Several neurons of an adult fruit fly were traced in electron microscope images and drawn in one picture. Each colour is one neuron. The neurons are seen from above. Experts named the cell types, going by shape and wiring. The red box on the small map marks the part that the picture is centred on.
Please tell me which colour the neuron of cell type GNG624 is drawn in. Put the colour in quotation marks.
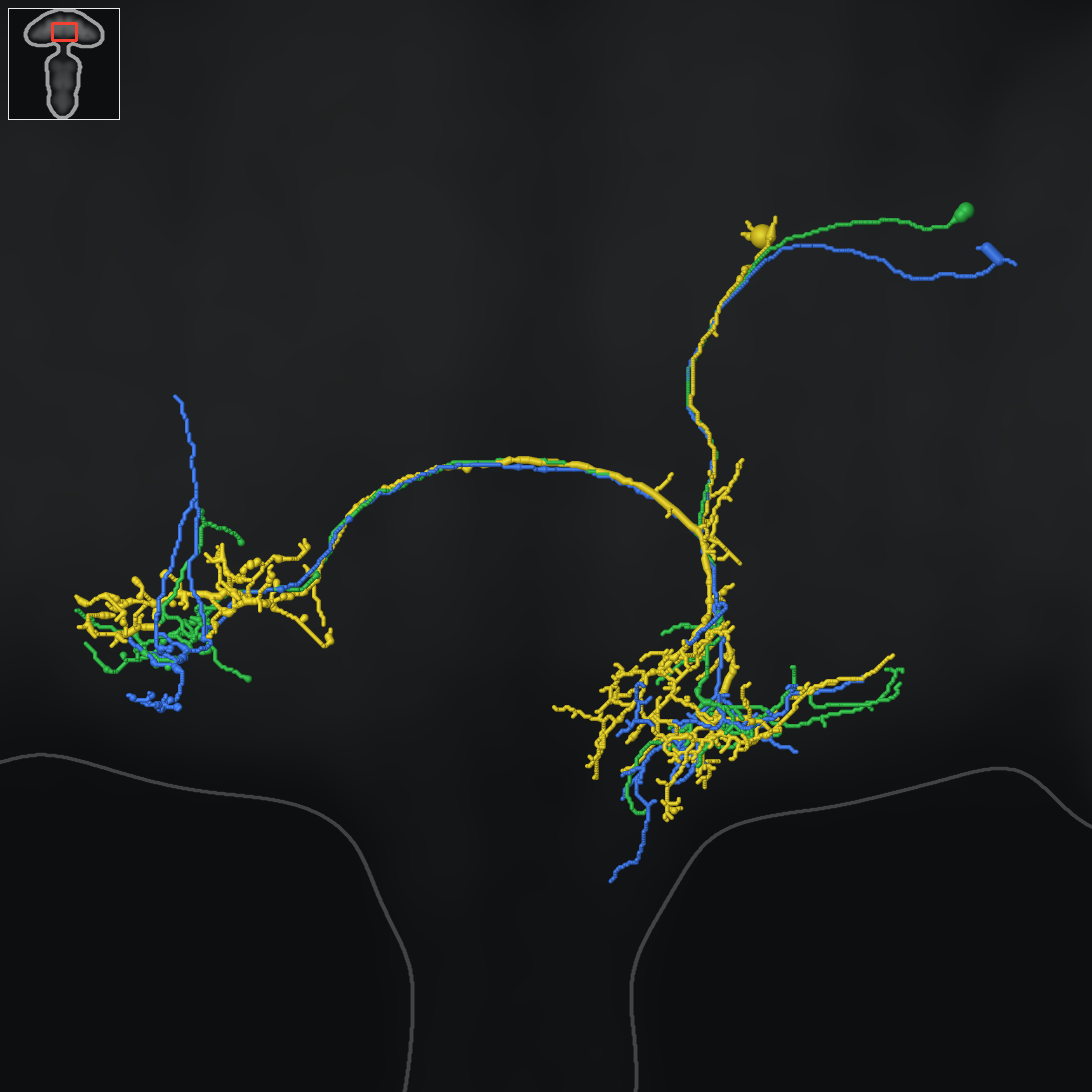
"green"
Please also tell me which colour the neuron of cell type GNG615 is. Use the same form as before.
"blue"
